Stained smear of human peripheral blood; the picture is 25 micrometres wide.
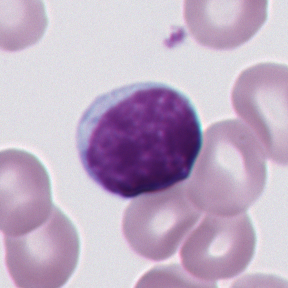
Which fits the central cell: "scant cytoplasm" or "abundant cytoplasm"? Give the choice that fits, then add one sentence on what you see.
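Scant cytoplasm. The cytoplasm forms only a thin rim that is widest on the left side.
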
